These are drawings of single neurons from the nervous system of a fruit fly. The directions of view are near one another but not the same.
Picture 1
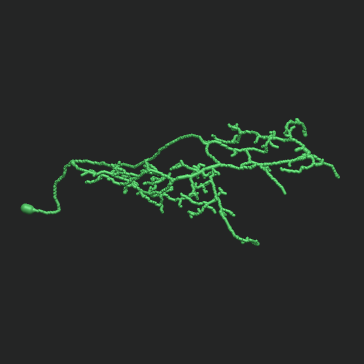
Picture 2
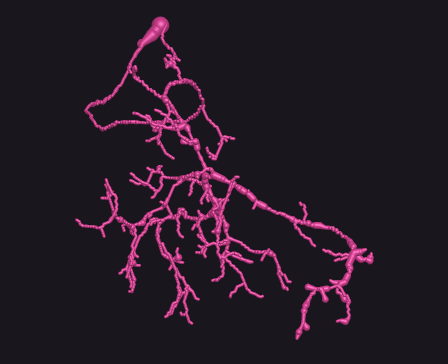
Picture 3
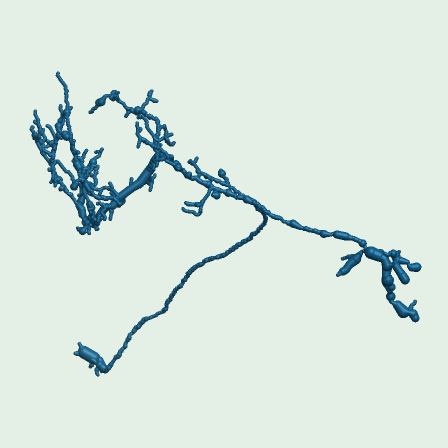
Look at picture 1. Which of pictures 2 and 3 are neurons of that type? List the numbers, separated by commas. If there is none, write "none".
none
